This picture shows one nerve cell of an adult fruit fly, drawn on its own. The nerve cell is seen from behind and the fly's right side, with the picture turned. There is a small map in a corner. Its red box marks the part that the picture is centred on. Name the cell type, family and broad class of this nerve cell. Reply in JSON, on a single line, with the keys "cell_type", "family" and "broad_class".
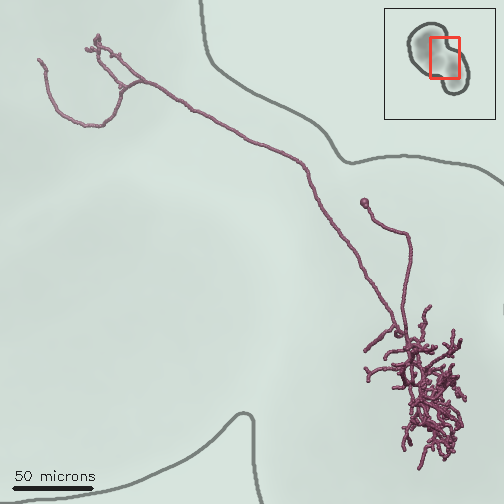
{"cell_type": "AN08B099_f", "family": "hemilineage 08B", "broad_class": "ascending neuron"}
